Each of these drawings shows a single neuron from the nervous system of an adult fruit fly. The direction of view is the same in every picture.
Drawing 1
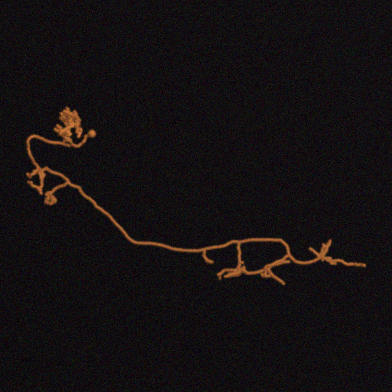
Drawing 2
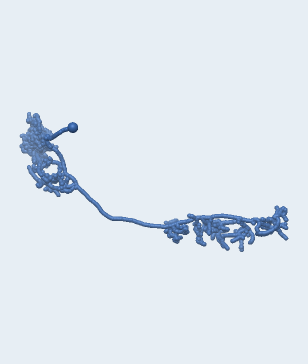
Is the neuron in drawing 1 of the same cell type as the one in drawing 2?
no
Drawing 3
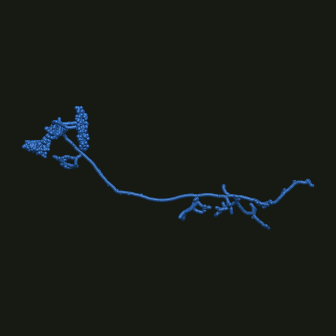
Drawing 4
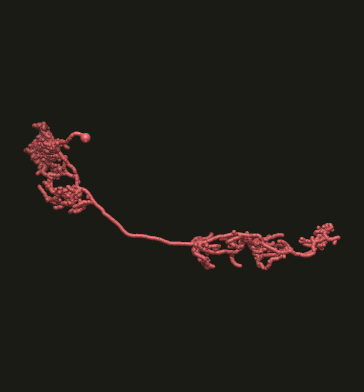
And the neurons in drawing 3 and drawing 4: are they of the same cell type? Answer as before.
no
